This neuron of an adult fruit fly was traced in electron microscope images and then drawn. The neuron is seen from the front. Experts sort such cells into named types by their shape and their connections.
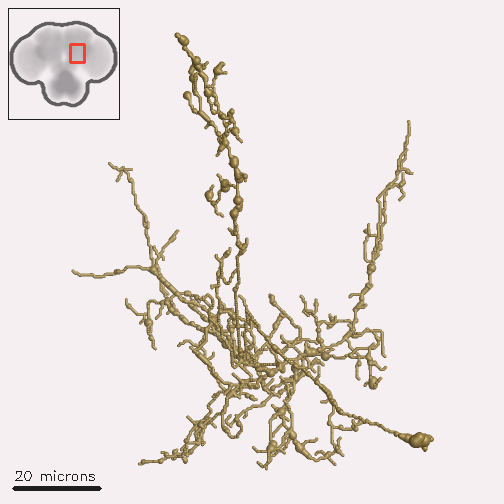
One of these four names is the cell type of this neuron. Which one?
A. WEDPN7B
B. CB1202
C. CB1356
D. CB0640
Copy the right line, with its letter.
B. CB1202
